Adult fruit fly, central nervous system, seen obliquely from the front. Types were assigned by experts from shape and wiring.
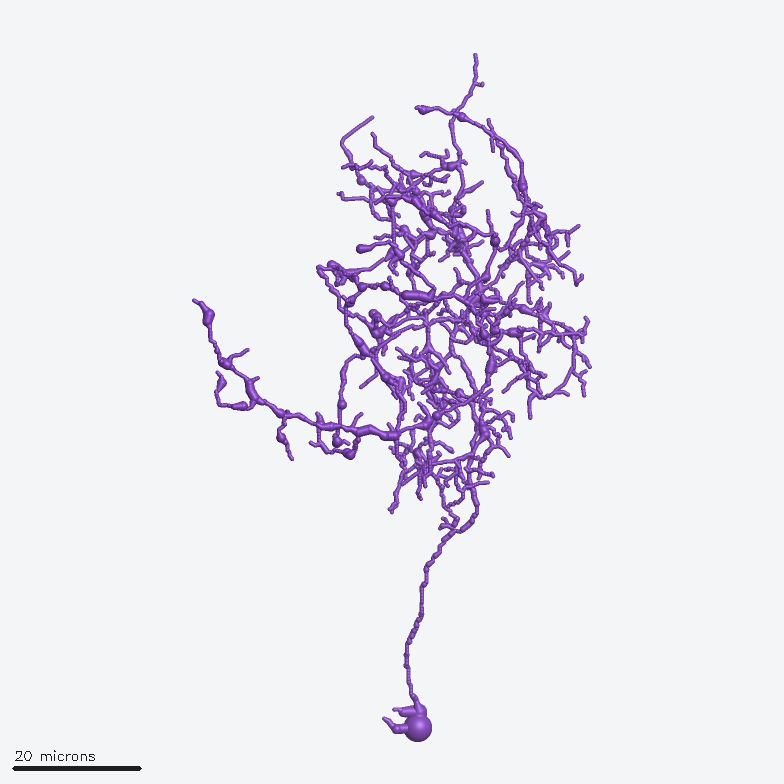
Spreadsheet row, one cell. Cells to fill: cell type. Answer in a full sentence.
The cell type is AVLP337.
